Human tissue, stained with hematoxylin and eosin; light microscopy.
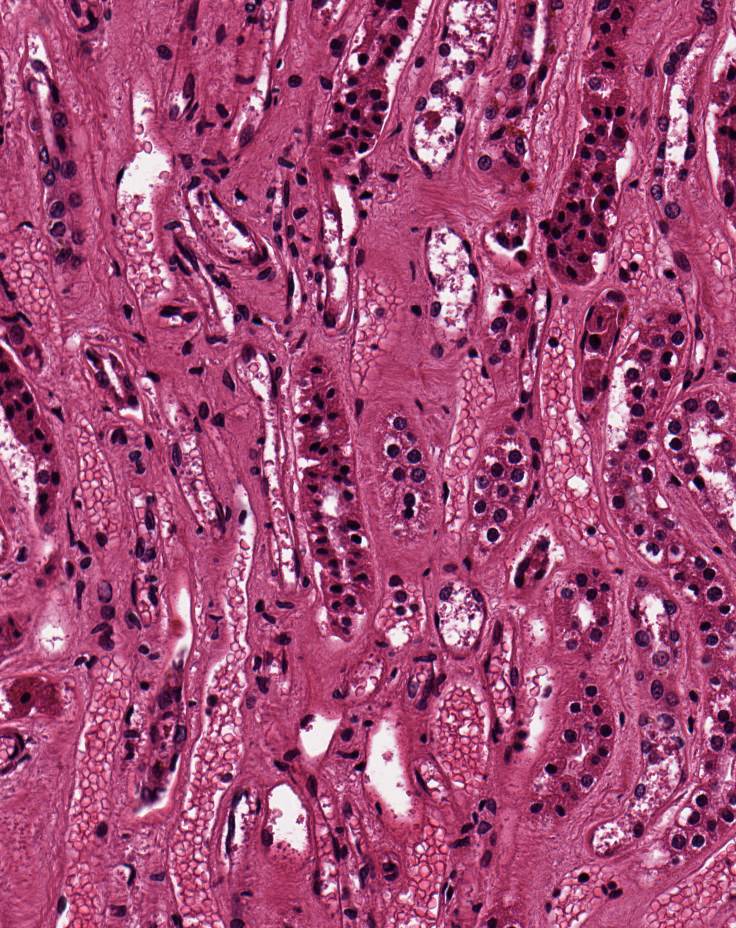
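Renal medulla. Notice how the elongated tubules and vessels run mostly parallel to one another, from the top of the field to the bottom. Between the tubules, all through the field, lie thin-walled vessels packed tightly with red blood cells. Cuboidal epithelial cells with round, dark nuclei line the tubules. Look into several of the lumens and you will find pale, frothy, granular material.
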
